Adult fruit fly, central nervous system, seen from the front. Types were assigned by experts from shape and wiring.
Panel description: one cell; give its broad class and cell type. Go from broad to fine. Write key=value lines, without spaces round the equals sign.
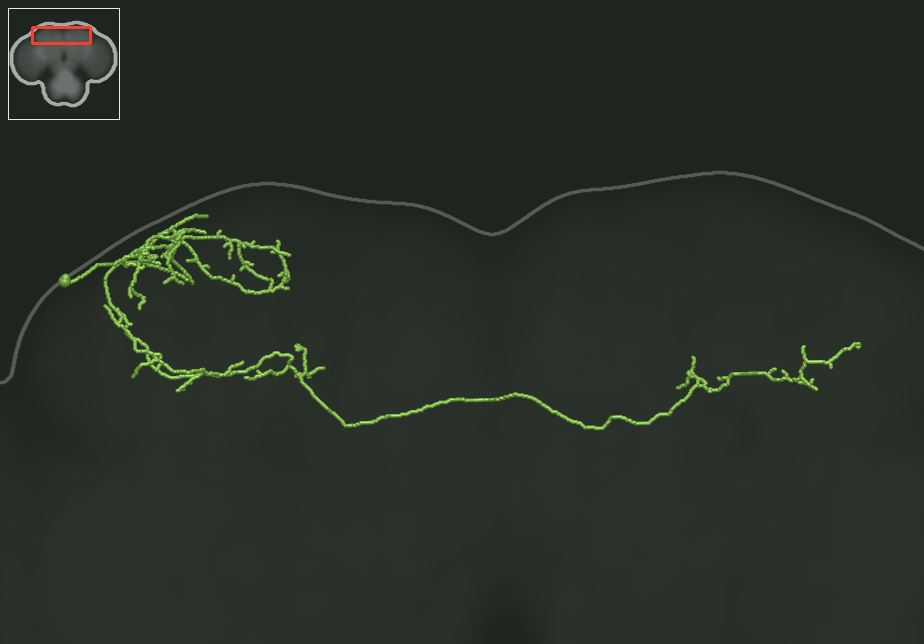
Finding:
broad_class=central-brain intrinsic neuron
cell_type=SLP375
